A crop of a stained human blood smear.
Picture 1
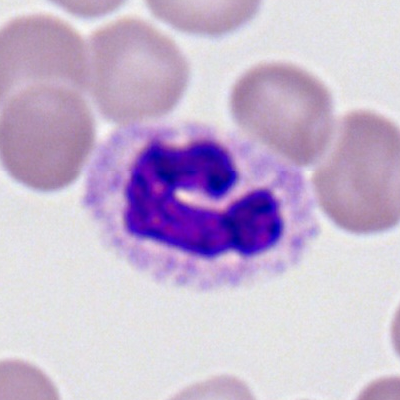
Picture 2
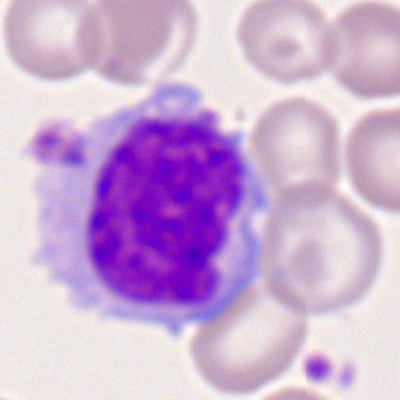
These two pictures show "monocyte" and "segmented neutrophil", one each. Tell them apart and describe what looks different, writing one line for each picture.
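Picture 1: segmented neutrophil. Fine lilac granules are scattered evenly through the cytoplasm.
Picture 2: monocyte. The cytoplasm shows no distinct granules.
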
